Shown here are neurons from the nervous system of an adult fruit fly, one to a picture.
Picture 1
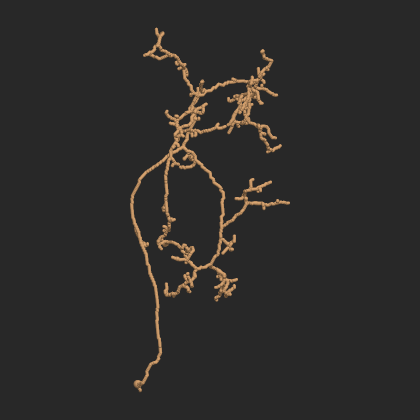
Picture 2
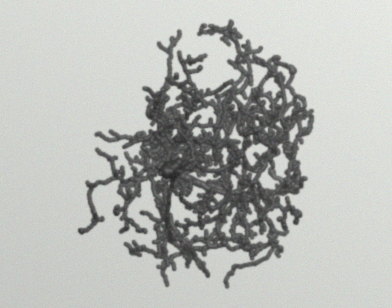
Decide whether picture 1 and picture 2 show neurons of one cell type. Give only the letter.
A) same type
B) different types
B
